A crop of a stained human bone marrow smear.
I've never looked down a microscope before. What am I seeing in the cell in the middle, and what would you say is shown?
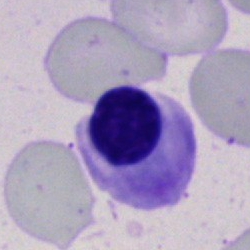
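The nucleus lies off-centre, toward the upper left, within a smooth, roughly oval outline. There is a moderate amount of blue-purple cytoplasm, and a paler zone of it lies beside the nucleus on its right side. Answer: erythroblast.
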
